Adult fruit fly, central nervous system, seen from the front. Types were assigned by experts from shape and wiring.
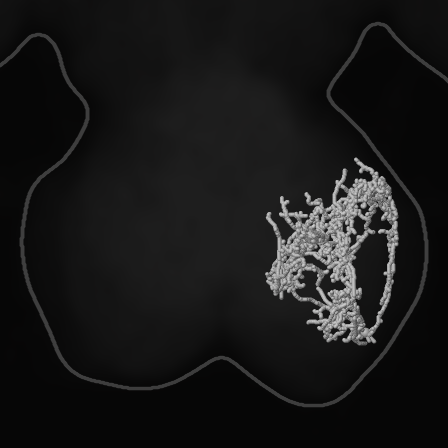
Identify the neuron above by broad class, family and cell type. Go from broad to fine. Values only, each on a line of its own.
nerve-cord intrinsic neuron
hemilineage 21A
IN21A009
